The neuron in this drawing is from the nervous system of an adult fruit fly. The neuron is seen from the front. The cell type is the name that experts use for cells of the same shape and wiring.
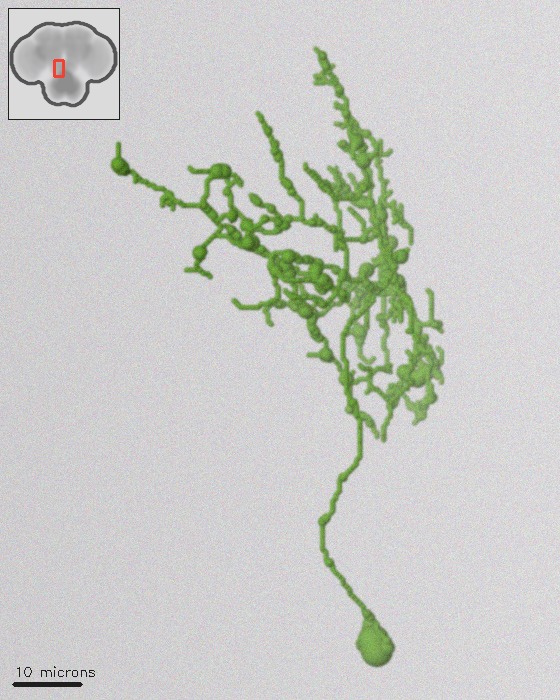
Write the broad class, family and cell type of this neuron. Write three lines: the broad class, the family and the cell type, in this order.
central-brain intrinsic neuron
hemilineage LB3
GNG598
